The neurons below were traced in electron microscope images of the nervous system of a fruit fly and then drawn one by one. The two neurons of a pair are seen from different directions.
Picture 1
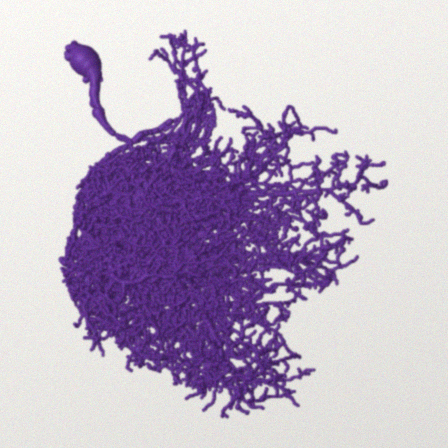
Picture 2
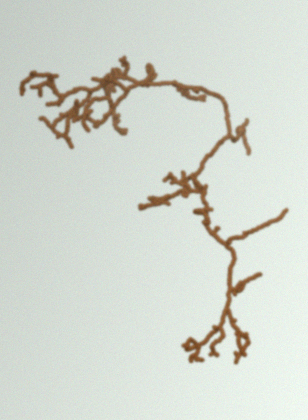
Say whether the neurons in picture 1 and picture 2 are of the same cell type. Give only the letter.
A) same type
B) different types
B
